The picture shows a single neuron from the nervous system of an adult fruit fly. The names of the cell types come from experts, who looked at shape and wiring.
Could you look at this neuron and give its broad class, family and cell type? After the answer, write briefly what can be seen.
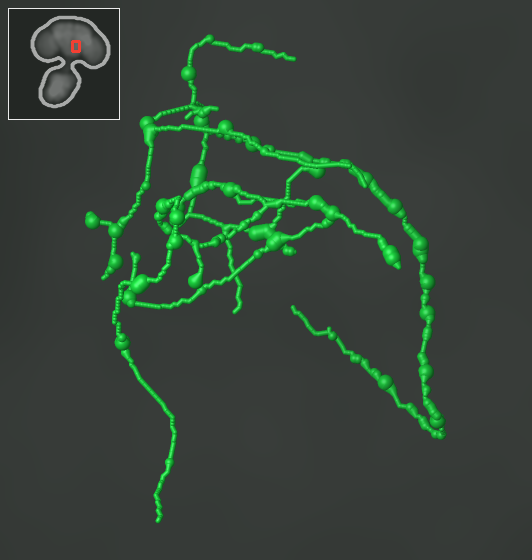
Its broad class is sensory neuron entering the brain. The family is ENS. Its cell type is ENS1. No cell body is drawn. As drawn here it is taller than it is wide.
